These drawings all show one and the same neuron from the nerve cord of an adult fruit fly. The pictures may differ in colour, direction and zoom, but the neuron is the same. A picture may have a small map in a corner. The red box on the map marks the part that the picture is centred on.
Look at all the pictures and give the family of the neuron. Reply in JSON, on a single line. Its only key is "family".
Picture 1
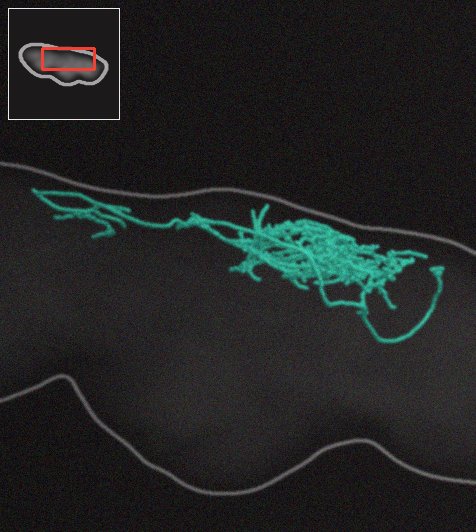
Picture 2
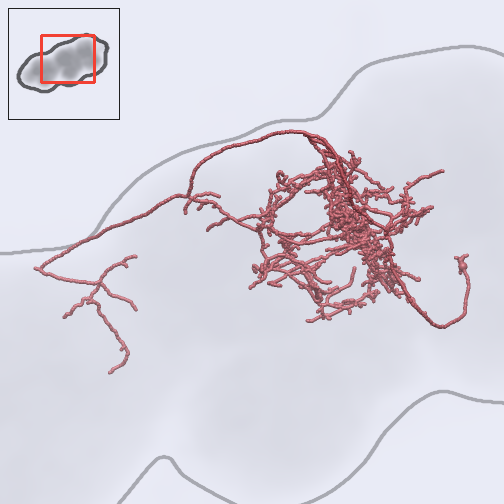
{"family": "hemilineage 19B"}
